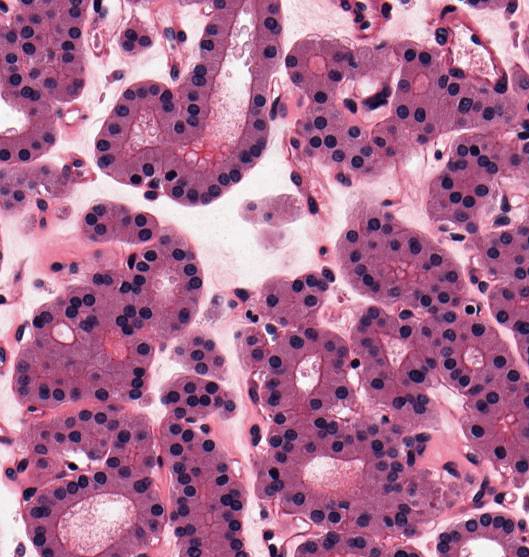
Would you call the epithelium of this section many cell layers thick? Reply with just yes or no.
No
